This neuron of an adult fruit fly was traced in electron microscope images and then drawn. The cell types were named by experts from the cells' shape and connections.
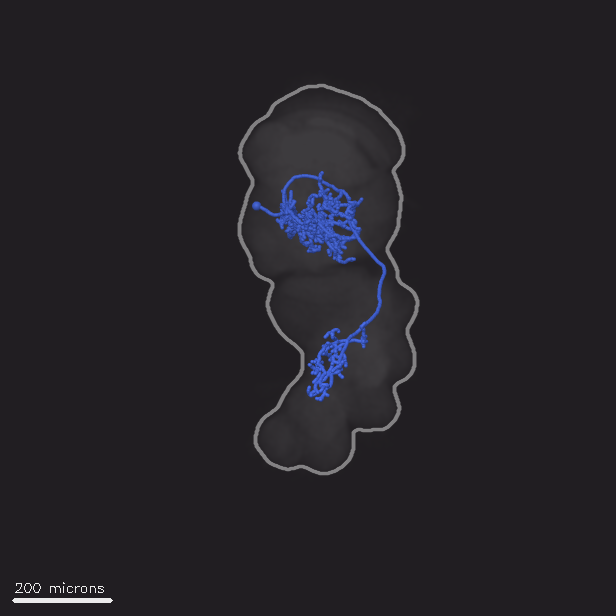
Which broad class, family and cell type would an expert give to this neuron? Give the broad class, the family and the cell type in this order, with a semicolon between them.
descending neuron; hemilineage SMPpm1; DNp63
